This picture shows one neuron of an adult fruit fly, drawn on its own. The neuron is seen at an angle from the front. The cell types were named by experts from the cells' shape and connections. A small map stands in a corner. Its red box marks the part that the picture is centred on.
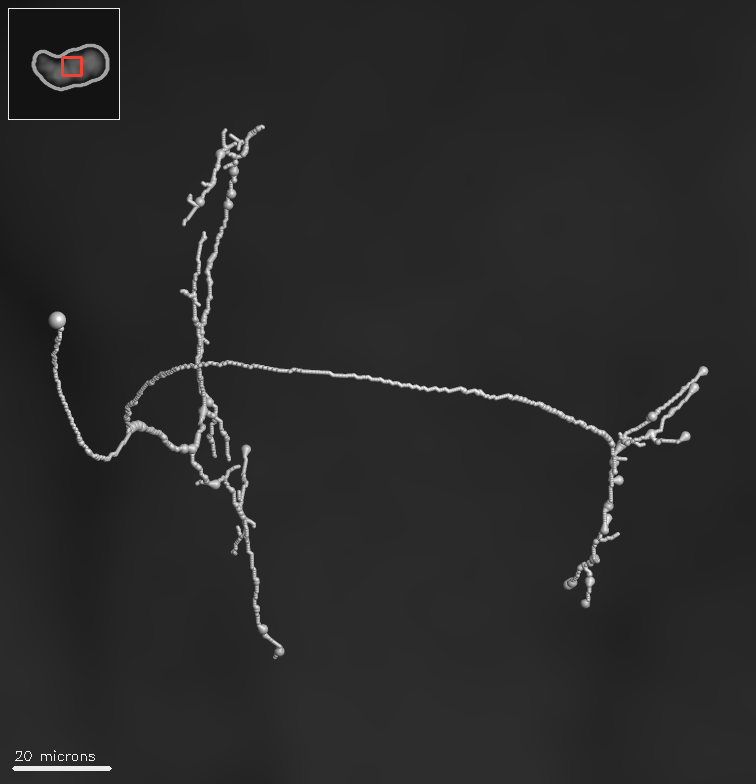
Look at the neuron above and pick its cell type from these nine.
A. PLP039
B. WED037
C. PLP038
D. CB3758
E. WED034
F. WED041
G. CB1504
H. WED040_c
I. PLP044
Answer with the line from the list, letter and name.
I. PLP044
